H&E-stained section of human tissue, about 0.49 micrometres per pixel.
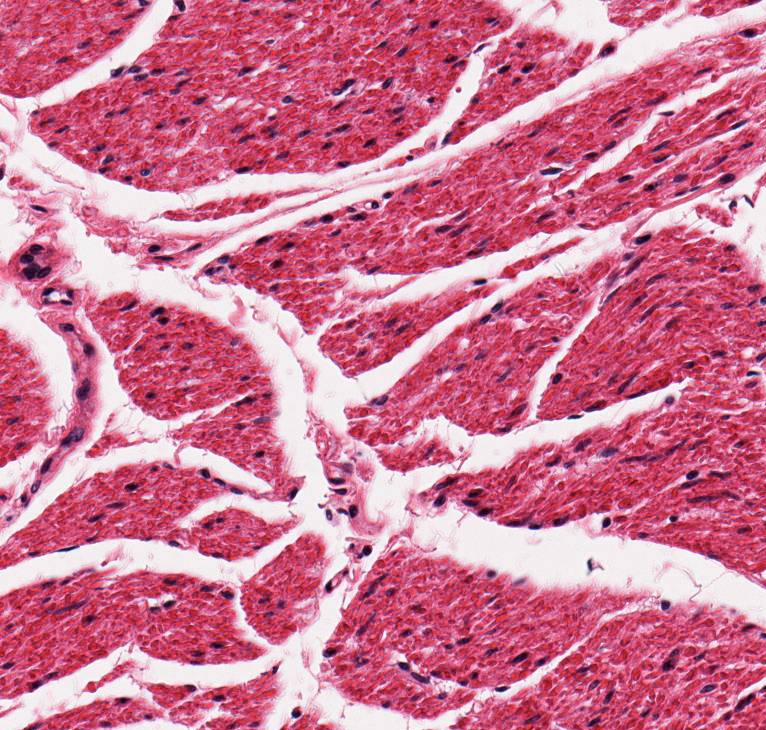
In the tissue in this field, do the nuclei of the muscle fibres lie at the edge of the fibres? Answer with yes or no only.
No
